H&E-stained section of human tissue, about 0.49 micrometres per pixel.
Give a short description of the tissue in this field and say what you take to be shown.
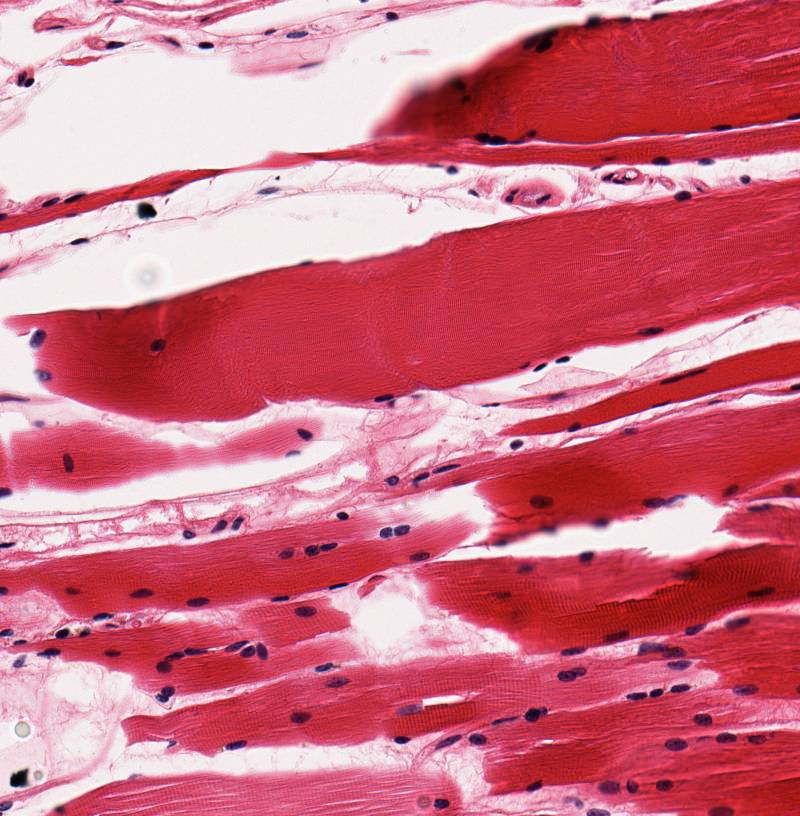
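Fine cross-striations across the fibres, plainest in the lower right. Nuclei dark blue, elongated, mostly at the fibre edges, beneath the surface. Many nuclei per fibre, spaced along its length. Between fibres: loose, pale pink, wispy connective tissue with scattered small nuclei. Skeletal muscle.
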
